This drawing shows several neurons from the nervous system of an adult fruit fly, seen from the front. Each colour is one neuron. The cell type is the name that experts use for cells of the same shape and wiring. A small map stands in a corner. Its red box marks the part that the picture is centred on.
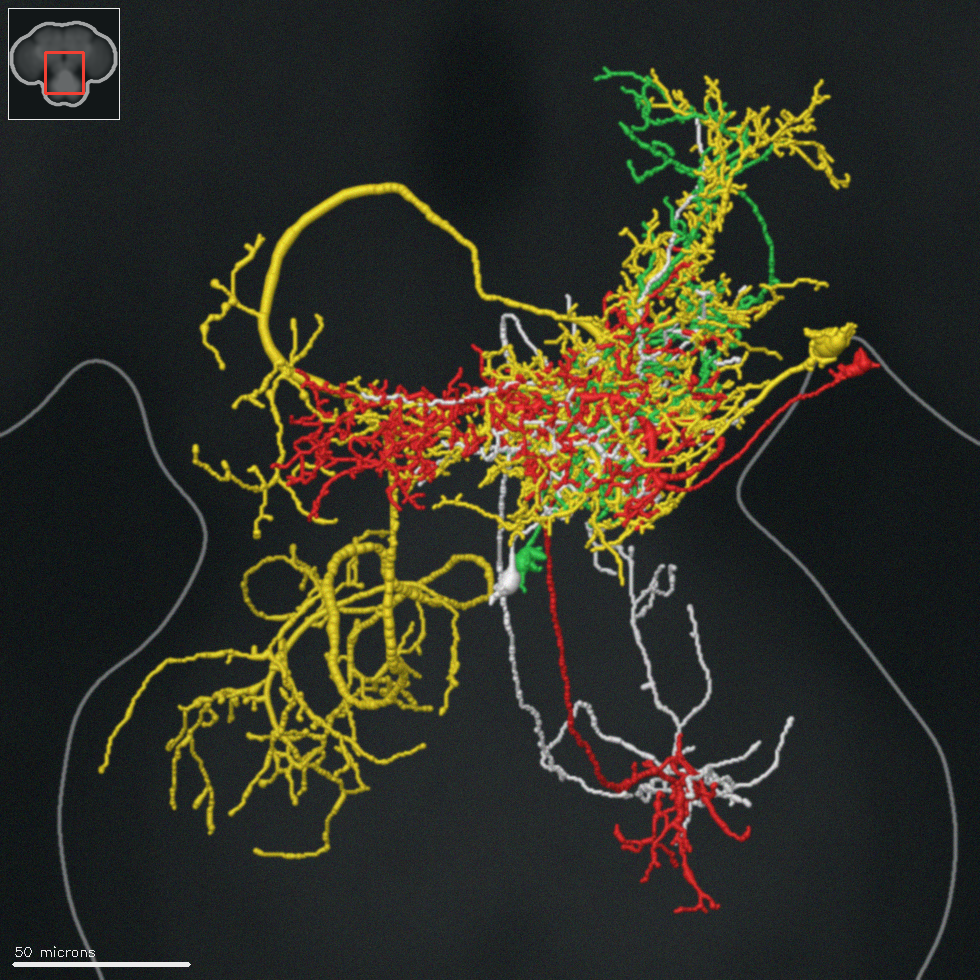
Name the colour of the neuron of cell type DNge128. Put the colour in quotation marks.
"white"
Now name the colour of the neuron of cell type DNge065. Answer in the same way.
"red"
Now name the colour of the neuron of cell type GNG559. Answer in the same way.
"green"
